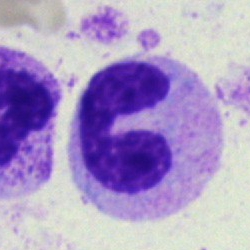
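Band neutrophil, the cell in the middle of this stained bone marrow smear: its outline is round and smooth, and the nucleus curves into a C with its opening facing right. That nucleus sits toward the left of the cell, with no nucleoli showing.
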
